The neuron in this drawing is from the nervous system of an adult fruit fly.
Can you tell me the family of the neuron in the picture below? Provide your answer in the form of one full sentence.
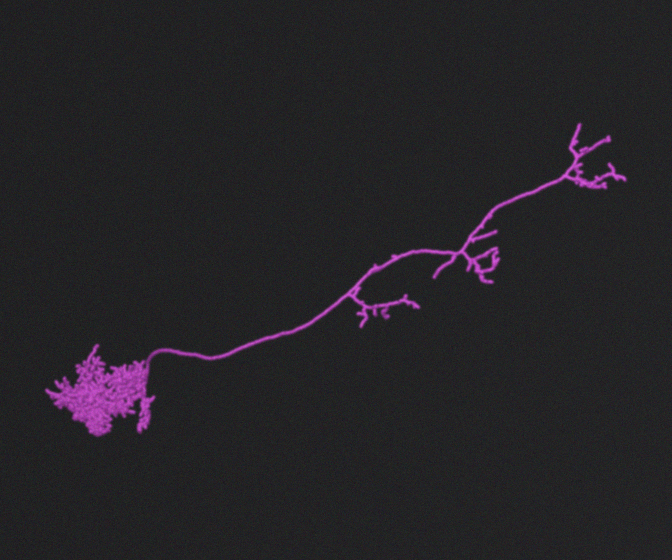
This neuron is sorted under the family hemilineage WEDd1.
